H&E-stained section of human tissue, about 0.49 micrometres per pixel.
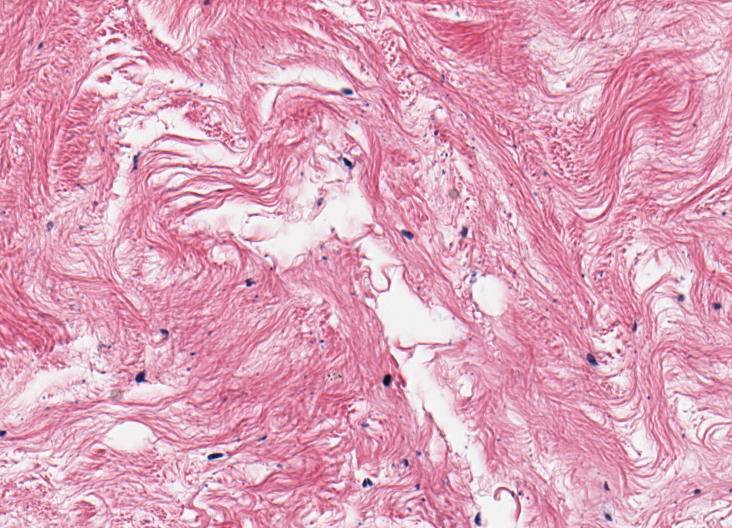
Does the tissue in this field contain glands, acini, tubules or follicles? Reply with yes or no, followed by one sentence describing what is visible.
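No. No glands or tubules are present in the field.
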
